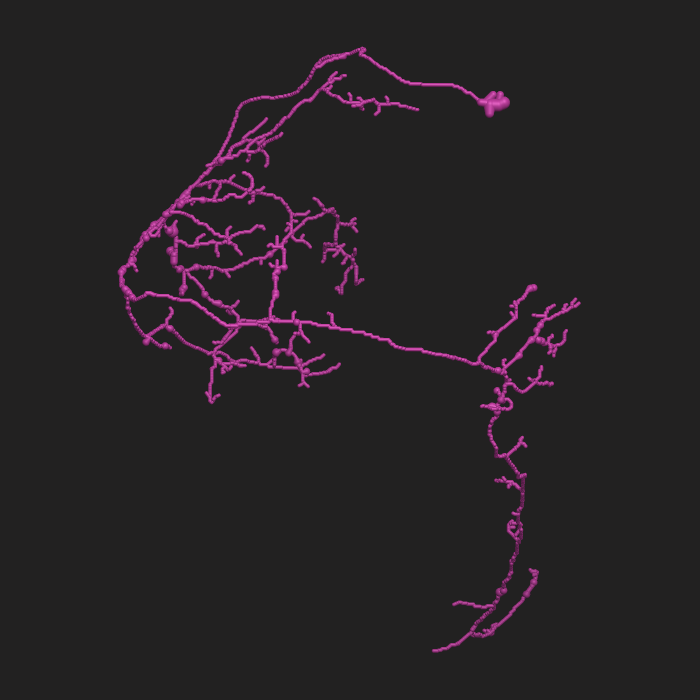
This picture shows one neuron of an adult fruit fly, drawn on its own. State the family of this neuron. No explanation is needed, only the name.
hemilineage 19A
